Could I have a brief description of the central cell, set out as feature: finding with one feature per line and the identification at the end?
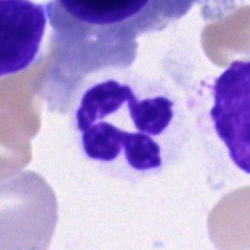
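Nucleus: four separate lobes
Lobe arrangement: a ring around a small pale central space
Chromatin: dense, clumped, dark purple
Cytoplasm: pale, only faintly lilac-tinged
Name: segmented neutrophil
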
